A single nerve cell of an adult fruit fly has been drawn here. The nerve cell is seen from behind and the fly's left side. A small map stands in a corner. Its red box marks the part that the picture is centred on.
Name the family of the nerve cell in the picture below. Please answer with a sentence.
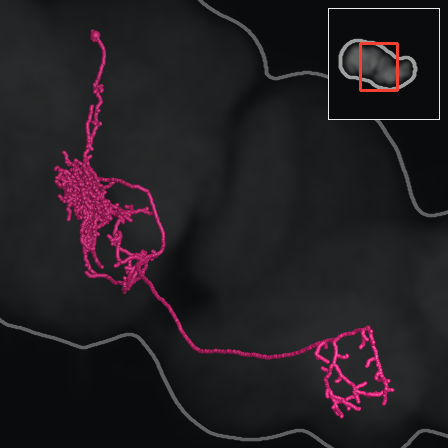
The family is DNp.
